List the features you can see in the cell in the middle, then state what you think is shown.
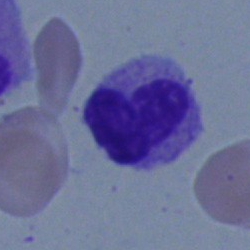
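A deep notch in the upper side of the nucleus gives it a kidney or heart shape. The nucleus sits off-centre, toward the lower left of the cell. The cytoplasm is pale greyish lilac and contains fine, dust-like purplish granules. The cell shown is a band neutrophil.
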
